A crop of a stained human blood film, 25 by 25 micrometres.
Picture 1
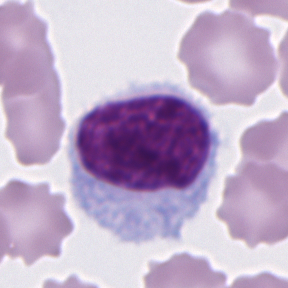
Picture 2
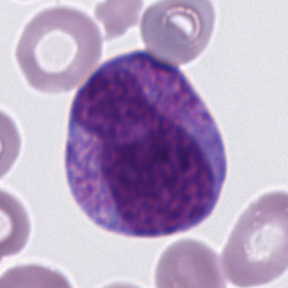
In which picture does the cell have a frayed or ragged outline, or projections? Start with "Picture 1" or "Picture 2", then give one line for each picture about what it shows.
Picture 1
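In picture 1: The edge of the cytoplasm is finely ragged rather than smooth.
In picture 2: The cell outline is smooth and oval.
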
